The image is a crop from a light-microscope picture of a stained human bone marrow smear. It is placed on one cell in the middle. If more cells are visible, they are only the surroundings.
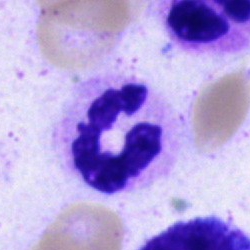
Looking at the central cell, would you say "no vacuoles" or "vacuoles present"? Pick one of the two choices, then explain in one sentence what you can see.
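No vacuoles. No vacuoles are seen in the cytoplasm.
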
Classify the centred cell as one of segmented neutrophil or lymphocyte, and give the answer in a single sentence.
Looking at the middle of the crop, the cell there is a segmented neutrophil.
